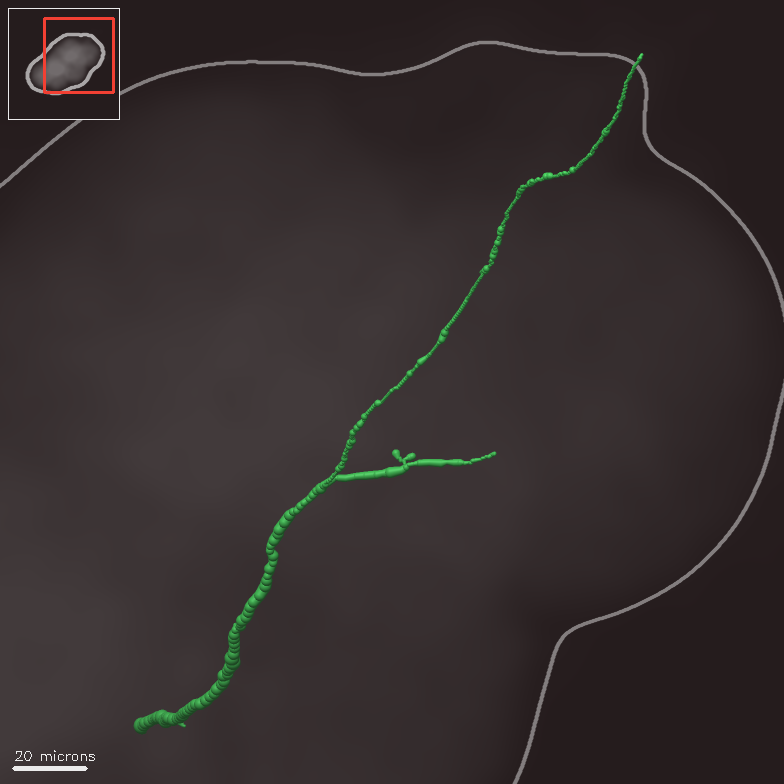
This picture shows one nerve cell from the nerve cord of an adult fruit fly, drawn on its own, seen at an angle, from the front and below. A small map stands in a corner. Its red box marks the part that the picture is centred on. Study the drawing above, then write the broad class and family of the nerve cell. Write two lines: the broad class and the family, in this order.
sensory neuron ascending to the brain
class mechanosensory proprioceptive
